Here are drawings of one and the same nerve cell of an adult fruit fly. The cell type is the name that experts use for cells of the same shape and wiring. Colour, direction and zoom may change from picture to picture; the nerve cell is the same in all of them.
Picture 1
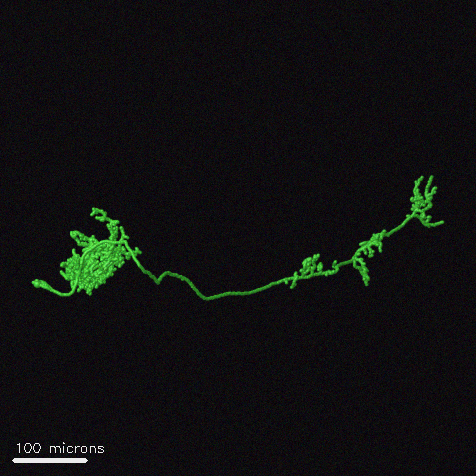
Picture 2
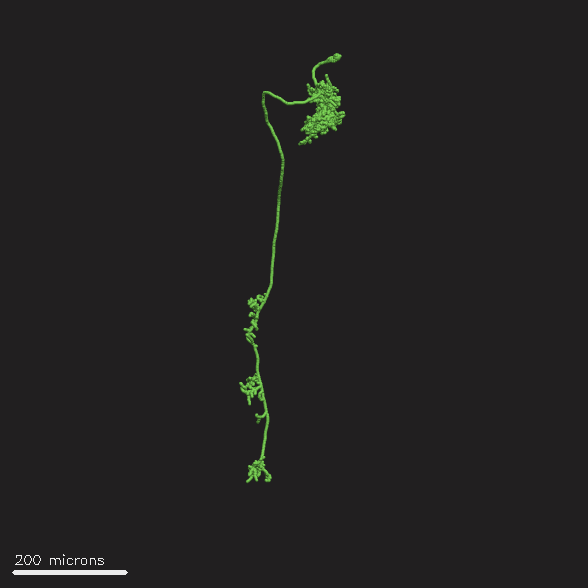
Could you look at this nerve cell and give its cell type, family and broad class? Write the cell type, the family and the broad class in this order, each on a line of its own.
DNg31
hemilineage MD3
descending neuron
